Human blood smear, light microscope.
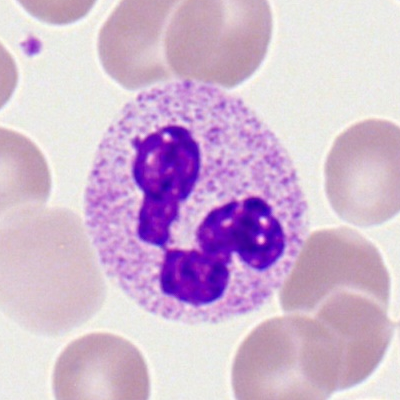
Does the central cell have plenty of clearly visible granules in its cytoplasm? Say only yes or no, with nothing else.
Yes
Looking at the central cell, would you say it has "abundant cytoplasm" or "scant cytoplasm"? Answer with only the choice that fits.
Abundant cytoplasm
